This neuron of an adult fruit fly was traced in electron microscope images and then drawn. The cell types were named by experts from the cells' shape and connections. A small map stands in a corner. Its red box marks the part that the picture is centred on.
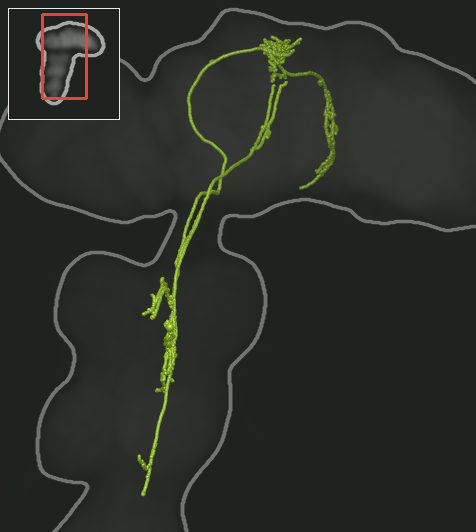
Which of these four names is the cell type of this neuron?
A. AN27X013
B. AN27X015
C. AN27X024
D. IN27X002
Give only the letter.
C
